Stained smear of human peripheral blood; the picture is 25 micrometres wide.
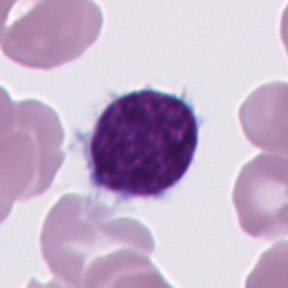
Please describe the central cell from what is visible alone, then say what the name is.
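First, nuclear shape: round to slightly oval, with no indentation. Second, chromatin: dark purple and densely clumped. Third, cytoplasm: only a very thin pale blue rim around the nucleus. Fourth, surface: fine hair-like projections extend from it at several points around the cell. The cell is a hairy cell.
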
